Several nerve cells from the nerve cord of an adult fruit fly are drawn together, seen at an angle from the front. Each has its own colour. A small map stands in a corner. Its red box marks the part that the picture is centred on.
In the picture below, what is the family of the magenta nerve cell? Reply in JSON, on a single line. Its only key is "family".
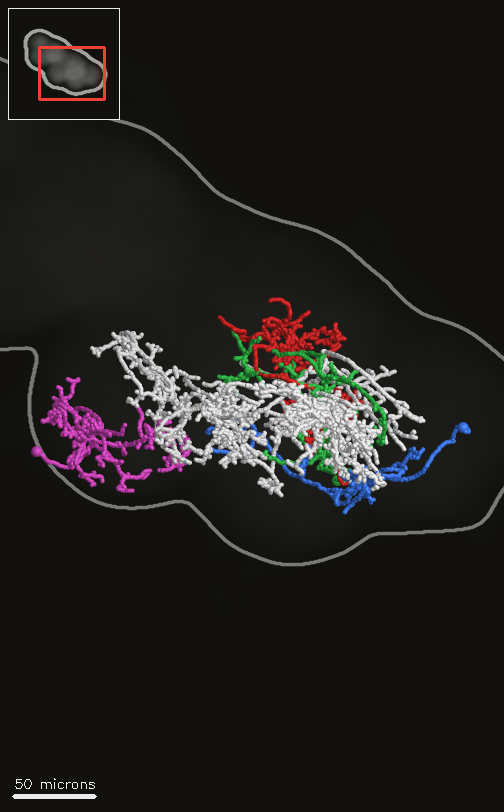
{"family": "hemilineage 20A.22A"}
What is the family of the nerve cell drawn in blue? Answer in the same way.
{"family": "hemilineage 09B"}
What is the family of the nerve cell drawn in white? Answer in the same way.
{"family": "hemilineage 06B"}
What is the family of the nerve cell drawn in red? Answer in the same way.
{"family": "hemilineage 06B"}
